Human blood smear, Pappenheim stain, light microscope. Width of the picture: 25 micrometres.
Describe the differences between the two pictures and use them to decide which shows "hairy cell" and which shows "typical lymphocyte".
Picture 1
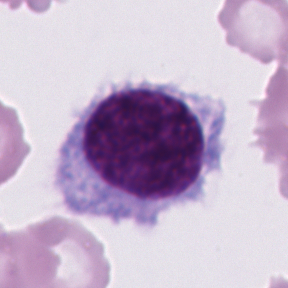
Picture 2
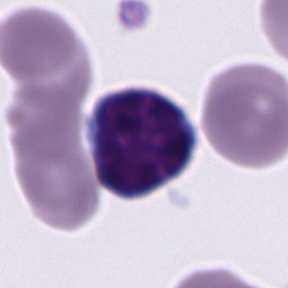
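Picture 1 = hairy cell; picture 2 = typical lymphocyte. Border: hairy cell ragged, with many fine, hair-like projections; typical lymphocyte smooth, without projections.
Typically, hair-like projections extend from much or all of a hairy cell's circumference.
Nucleus: hairy cell round to oval, smooth outline, no indentation, about 11 by 9 micrometres; typical lymphocyte round, about 9 micrometres across in a cell about 10 micrometres across.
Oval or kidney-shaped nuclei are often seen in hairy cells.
Chromatin: dark purple in both; evenly mottled without large dense blocks in the hairy cell, coarsely clumped in the typical lymphocyte. Nucleoli: none seen in the hairy cell. Cytoplasm: in the hairy cell the nucleus fills about 60% of the cell's area; in the typical lymphocyte the cytoplasm is only a very thin rim at the edge of the nucleus, pale blue where it shows at the left edge.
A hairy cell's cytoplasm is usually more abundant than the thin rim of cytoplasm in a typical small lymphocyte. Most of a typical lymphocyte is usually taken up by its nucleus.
Granules: no distinct coloured granules in the hairy cell, none seen in the typical lymphocyte.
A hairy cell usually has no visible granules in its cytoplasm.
Vacuoles: none in the typical lymphocyte. Surroundings: no red cell touches the hairy cell.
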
